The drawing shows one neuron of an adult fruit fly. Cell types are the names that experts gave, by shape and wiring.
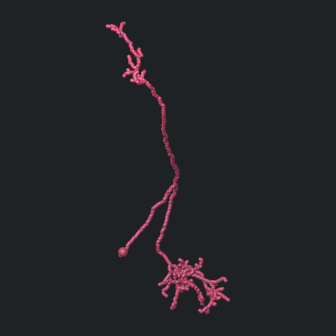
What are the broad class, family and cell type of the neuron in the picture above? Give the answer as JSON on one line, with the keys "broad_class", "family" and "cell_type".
{"broad_class": "visual projection neuron", "family": "hemilineage VPNv2", "cell_type": "LC16"}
